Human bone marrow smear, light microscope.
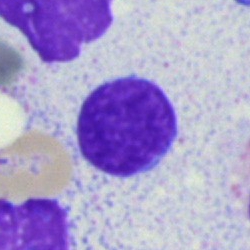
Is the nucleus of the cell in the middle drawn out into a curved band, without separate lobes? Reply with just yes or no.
No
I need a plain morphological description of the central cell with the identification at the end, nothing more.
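The nucleus occupies almost the entire cell, leaving at most a barely visible rim of cytoplasm. Its chromatin is dense and deep purple, with faint paler patches between darker clumps. No granules lie over the cell, and it contains no vacuoles. Name: lymphocyte.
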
